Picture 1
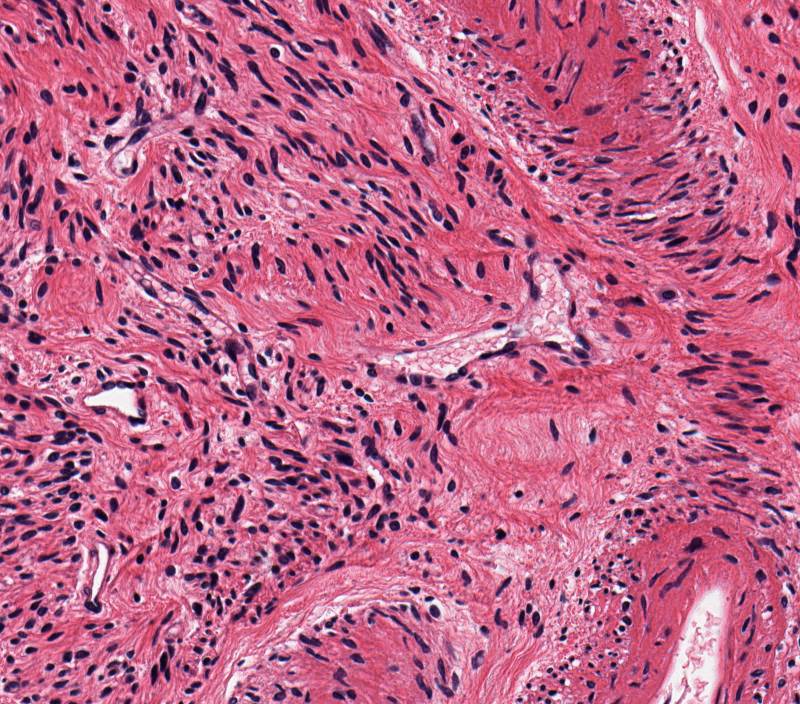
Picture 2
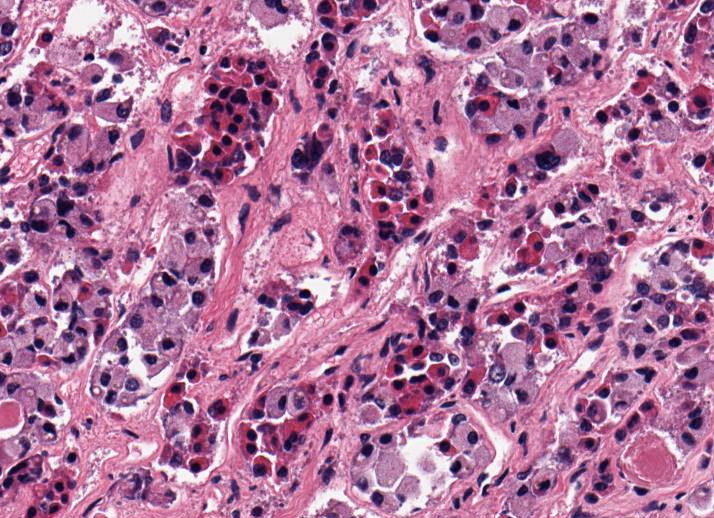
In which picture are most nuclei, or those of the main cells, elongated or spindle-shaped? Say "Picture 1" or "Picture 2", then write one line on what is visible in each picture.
Picture 1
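In picture 1: The nuclei are elongated and dark-staining, many with tapered ends.
In picture 2: The nuclei of the nest cells are mostly round and darkly stained.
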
